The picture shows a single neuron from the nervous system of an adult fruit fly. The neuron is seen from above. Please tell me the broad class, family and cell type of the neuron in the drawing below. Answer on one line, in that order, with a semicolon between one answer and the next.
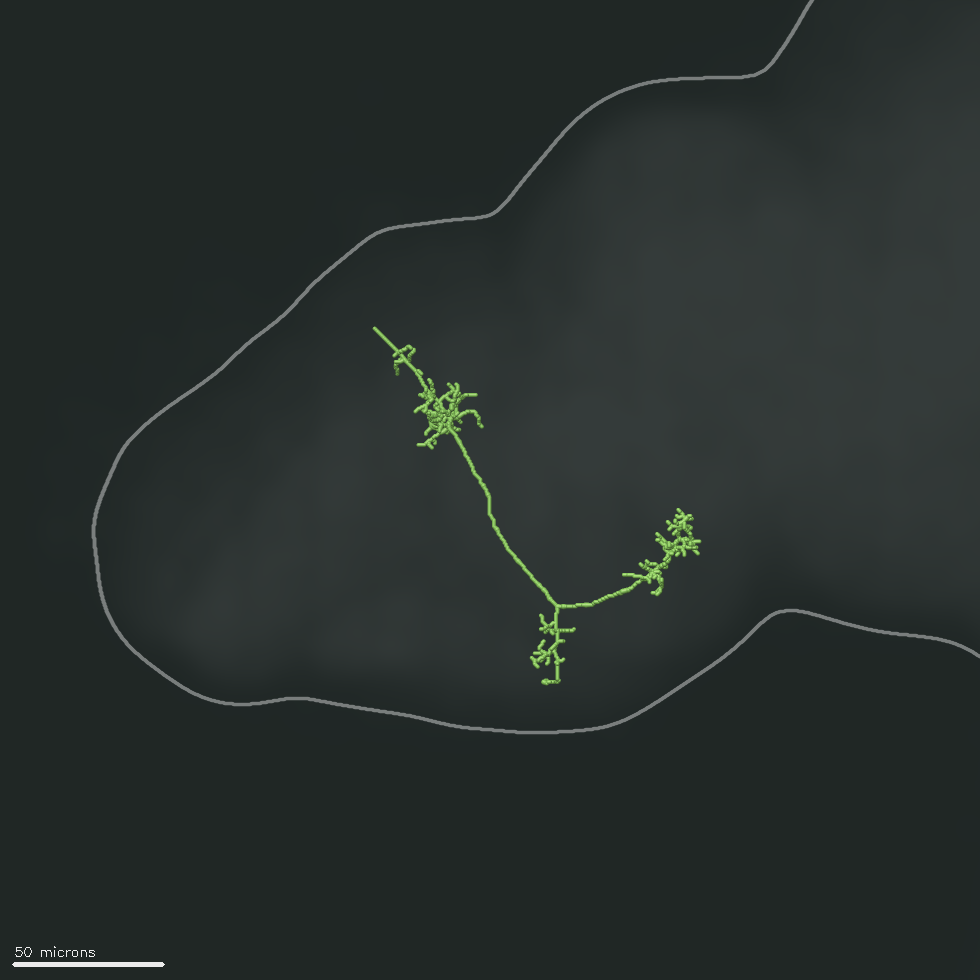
optic-lobe intrinsic neuron; TmY; TmY17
